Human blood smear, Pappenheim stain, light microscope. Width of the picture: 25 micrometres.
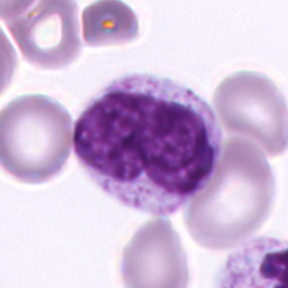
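Metamyelocyte, the central cell in a stained smear of human peripheral blood. Outline round and smooth, without surface projections, about 13 micrometres across. Nucleus kidney-shaped, with a notch at the middle of its lower edge; about 13 by 8 micrometres, filling about 70% of the cell's area. Cytoplasm pale pinkish-lilac, widest as a band below the nucleus, with fine purple granules scattered throughout.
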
